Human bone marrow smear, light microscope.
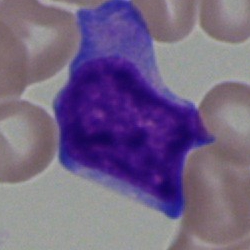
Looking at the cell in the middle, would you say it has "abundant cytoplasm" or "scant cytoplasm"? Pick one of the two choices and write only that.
Scant cytoplasm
